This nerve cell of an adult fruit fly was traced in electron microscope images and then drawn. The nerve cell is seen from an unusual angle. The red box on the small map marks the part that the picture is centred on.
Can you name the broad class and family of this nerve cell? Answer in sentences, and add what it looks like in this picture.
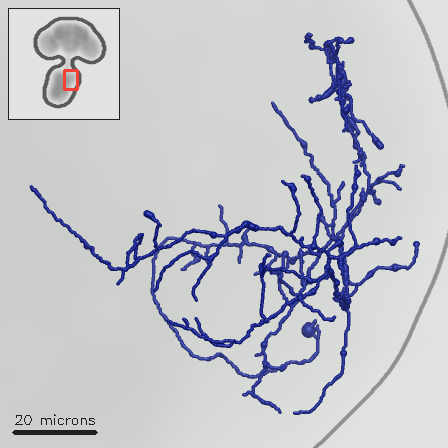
Its broad class is nerve-cord intrinsic neuron. The family is hemilineage 03A. By the scale bar it is about 95 microns wide in this view. The picture shows dozens of branch ends.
